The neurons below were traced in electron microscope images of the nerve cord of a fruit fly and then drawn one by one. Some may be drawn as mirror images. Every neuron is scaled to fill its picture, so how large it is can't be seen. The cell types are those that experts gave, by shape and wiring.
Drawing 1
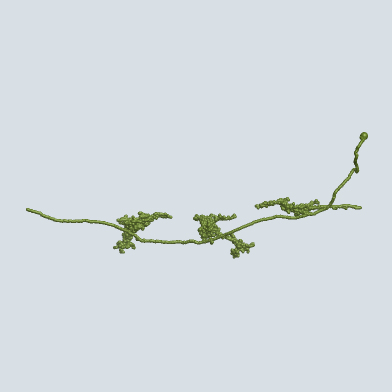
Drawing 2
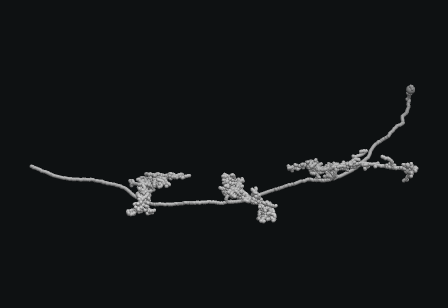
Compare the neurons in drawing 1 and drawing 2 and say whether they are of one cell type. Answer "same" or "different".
same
